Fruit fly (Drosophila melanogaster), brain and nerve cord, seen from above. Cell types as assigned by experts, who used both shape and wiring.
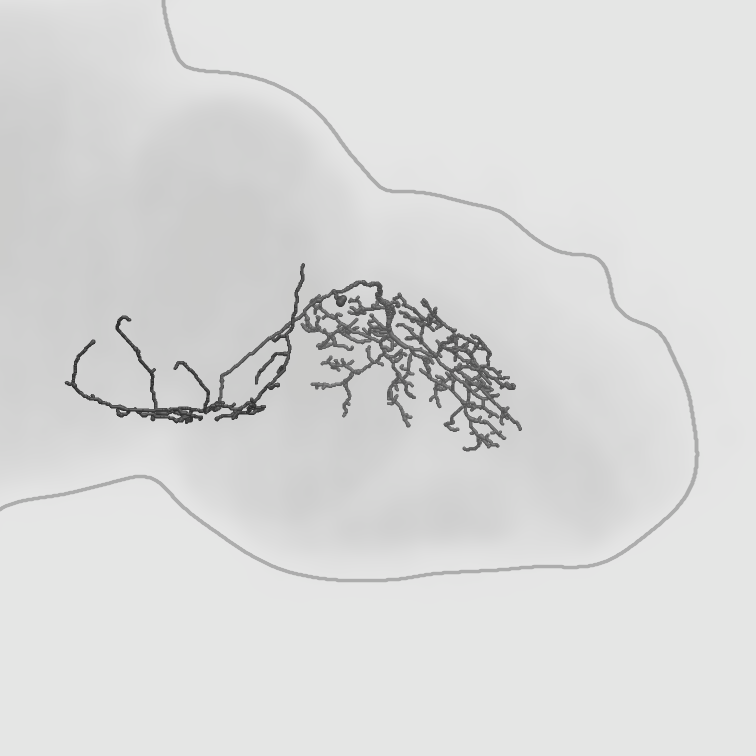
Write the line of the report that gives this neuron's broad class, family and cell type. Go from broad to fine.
visual projection neuron; MeVP; MeVP21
